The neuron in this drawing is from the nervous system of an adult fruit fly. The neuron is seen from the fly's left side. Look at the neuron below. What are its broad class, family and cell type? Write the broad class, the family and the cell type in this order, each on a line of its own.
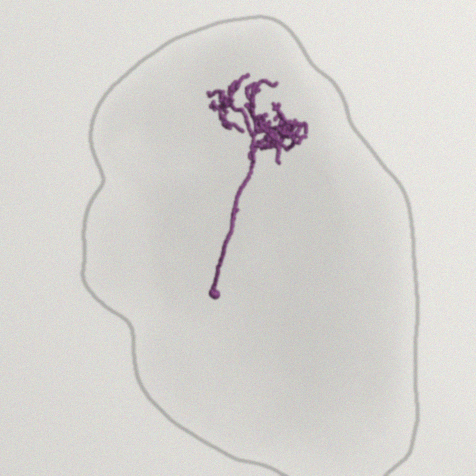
central-brain intrinsic neuron
hemilineage LHa2
CB1513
